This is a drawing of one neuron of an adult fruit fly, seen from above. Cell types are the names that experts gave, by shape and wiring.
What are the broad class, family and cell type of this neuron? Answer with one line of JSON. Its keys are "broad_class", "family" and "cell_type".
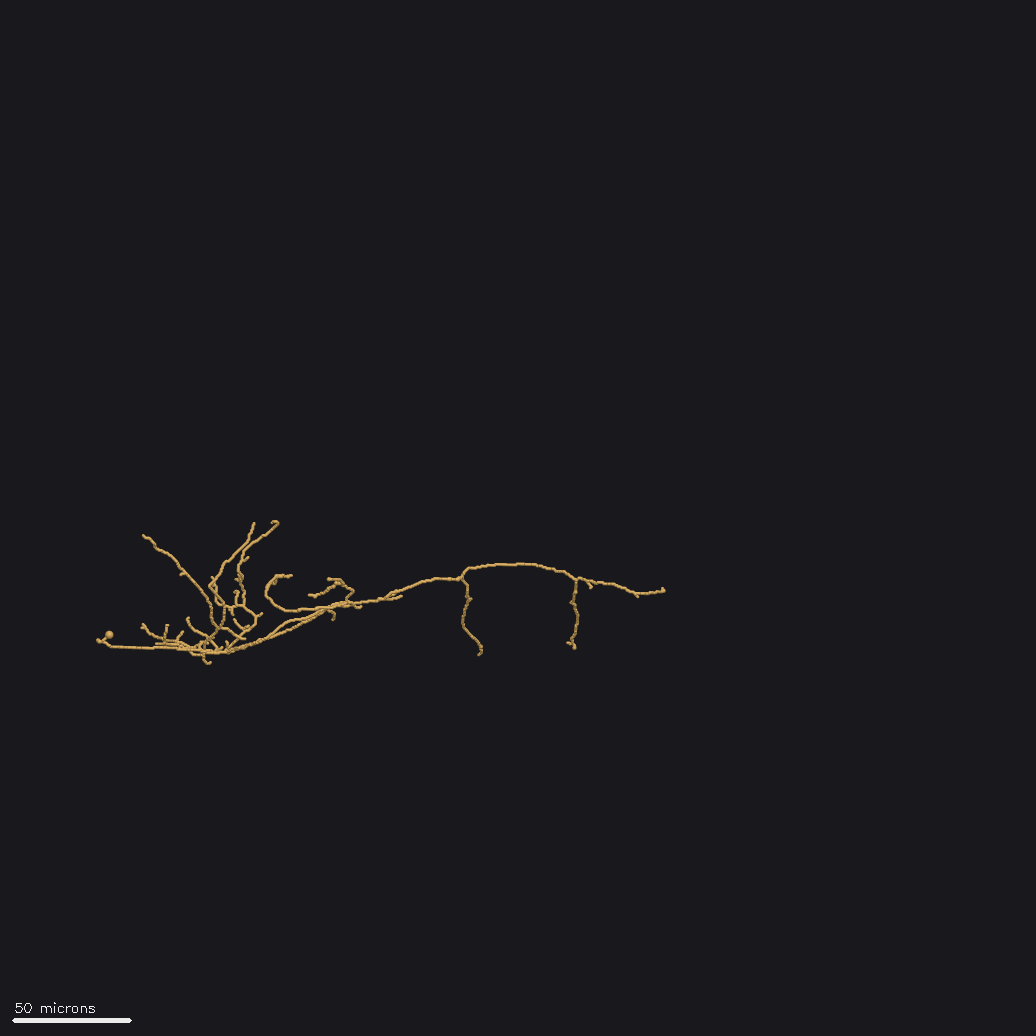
{"broad_class": "central-brain intrinsic neuron", "family": "hemilineage LHp2", "cell_type": "LHPV6f1"}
